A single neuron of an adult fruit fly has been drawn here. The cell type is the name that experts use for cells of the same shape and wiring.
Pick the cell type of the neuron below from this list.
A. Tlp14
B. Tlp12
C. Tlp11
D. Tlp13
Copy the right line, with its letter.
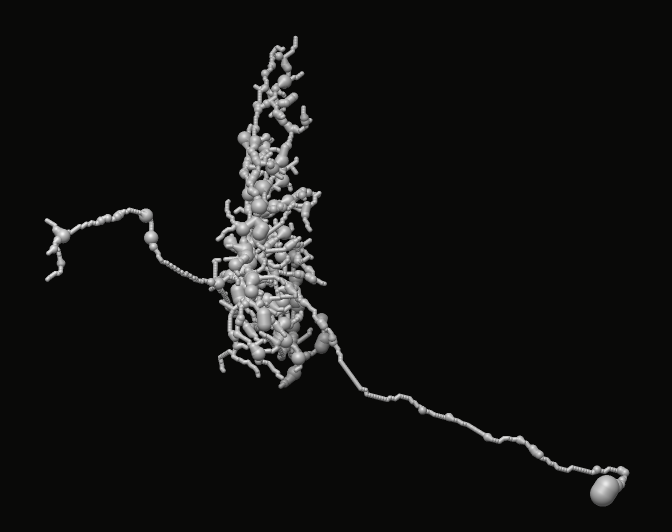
D. Tlp13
